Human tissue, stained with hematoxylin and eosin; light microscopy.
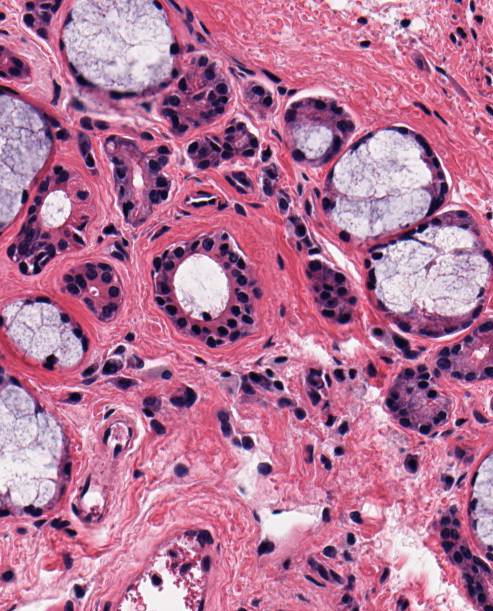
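Minor salivary gland. Rounded units swollen with pale mucin are scattered, most numerous at the left and right edges. Each has a thin rim of flattened cells, their dark nuclei pressed to the periphery. Between units lie small solid nests of cells with round dark nuclei and scant cytoplasm, set in dense pink collagenous stroma with wavy fibres.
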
